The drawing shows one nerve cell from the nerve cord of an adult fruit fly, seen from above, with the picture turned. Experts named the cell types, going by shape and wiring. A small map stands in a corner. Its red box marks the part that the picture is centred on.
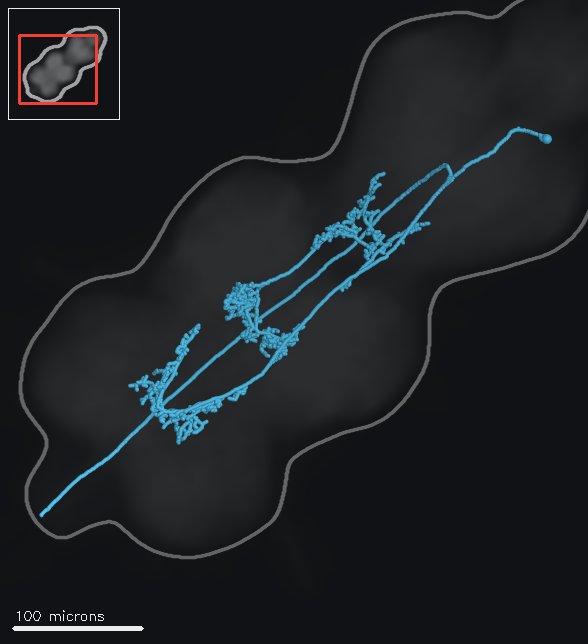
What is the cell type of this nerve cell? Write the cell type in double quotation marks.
"ANXXX098"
